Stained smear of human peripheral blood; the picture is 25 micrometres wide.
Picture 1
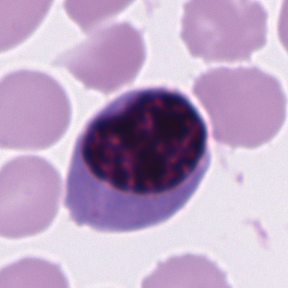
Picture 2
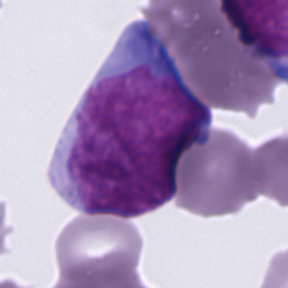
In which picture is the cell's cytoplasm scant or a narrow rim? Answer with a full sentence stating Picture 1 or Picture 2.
The cell in picture 2 has only a narrow rim of cytoplasm.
